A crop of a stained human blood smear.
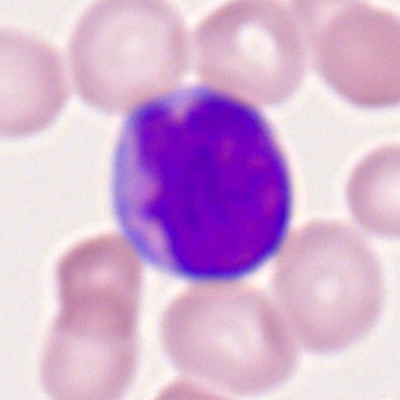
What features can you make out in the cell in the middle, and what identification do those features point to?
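In outline the cell is round and smooth. The nucleus occupies most of the cell, its edge irregular and notched on the left side. Cytoplasm is scant and pale blue. The cell is a myeloblast.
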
